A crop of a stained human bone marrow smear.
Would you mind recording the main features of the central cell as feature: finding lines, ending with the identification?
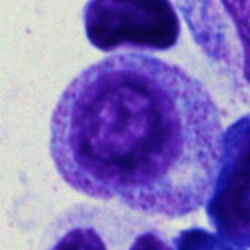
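Chromatin: darker at the nuclear rim, paler and mottled in the middle
Granules: fine, pinkish-purple, scattered throughout the cytoplasm
Vacuoles: none seen in the cytoplasm
Neighbour: dark-staining nucleus of another cell just above the top edge
Name: myelocyte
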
